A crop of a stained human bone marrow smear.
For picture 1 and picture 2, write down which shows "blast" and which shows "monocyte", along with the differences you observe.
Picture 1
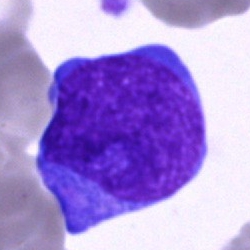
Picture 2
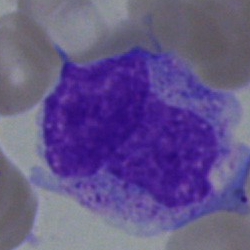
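Let's take picture 1 first: that's the blast, and picture 2 is the monocyte. Look at the monocyte's nucleus: it's folded, with a groove running down from its upper edge.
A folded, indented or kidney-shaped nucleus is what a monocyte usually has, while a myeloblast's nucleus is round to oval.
In the blast, the chromatin is finely granular all through the nucleus.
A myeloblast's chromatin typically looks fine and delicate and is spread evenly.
Now the cytoplasm: in the blast it is scant next to the nucleus, deep blue, and widest at the lower left, with no granules visible.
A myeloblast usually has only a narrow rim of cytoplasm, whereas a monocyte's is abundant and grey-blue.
Both outlines are irregular, but the blast has angular corners, while the monocyte's edge carries small pointed projections. Red cells lie against the monocyte's edges on several sides.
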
